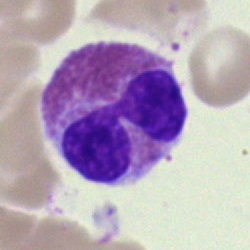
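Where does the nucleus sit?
Toward the lower right of the cell.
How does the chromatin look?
Dark purple and condensed, with no nucleoli visible.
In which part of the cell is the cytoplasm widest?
In the upper left.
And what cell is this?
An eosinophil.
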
